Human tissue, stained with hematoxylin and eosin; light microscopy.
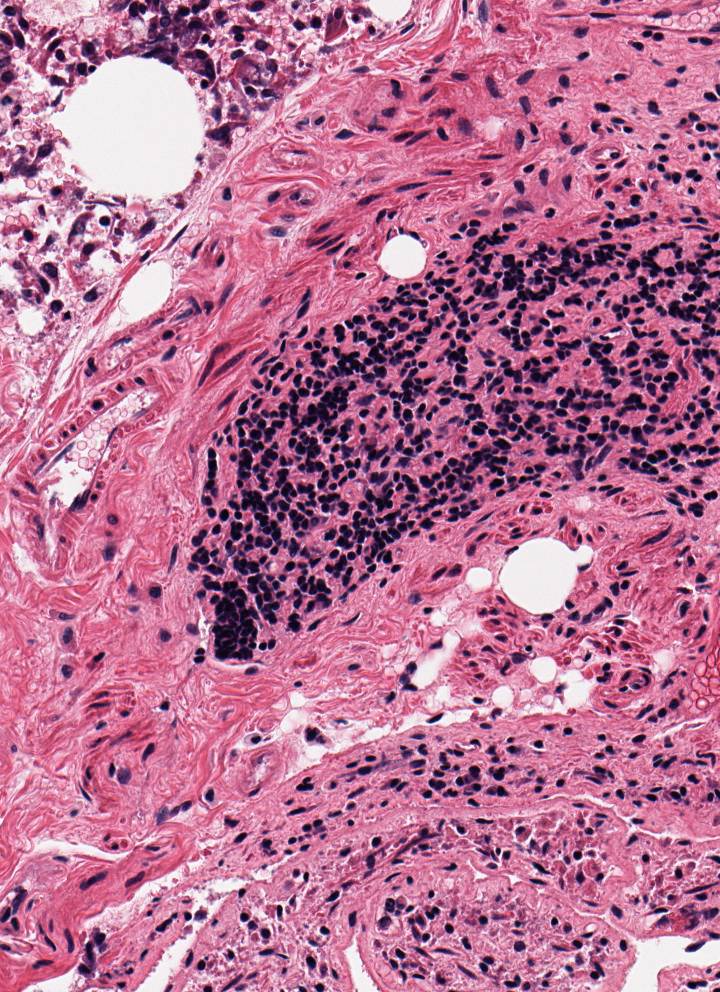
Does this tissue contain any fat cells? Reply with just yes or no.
Yes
